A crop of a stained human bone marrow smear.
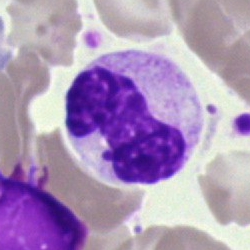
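Segmented neutrophil: the nucleus looks elongated and curved, narrowing to a waist in its middle. It lies across the left and lower part, leaving the widest cytoplasm at upper right. Chromatin seems dark purple, coarsely clumped; fine, faint purplish granules scatter through the cytoplasm.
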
